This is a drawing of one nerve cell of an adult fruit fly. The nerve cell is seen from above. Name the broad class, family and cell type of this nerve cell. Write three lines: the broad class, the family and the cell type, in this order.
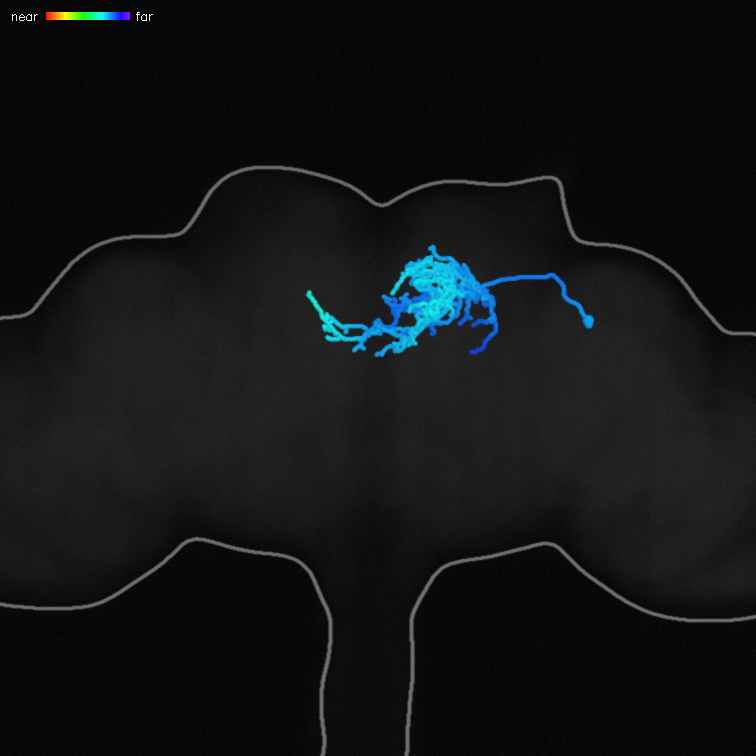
central-brain intrinsic neuron
hemilineage TRdl_b
PRW045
